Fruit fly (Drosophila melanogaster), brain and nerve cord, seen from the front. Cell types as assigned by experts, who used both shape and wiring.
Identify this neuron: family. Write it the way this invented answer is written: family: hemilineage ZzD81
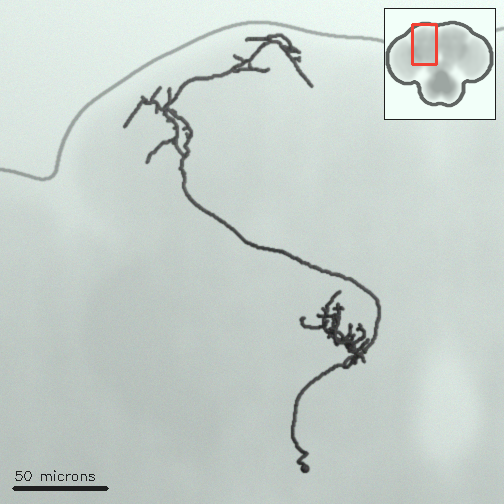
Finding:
family: hemilineage ALv1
